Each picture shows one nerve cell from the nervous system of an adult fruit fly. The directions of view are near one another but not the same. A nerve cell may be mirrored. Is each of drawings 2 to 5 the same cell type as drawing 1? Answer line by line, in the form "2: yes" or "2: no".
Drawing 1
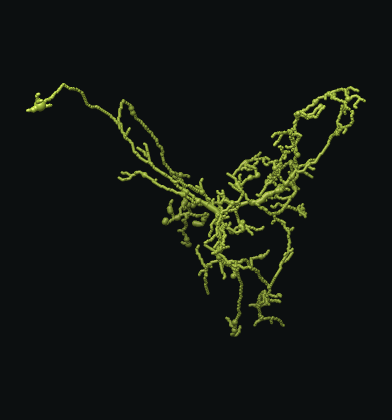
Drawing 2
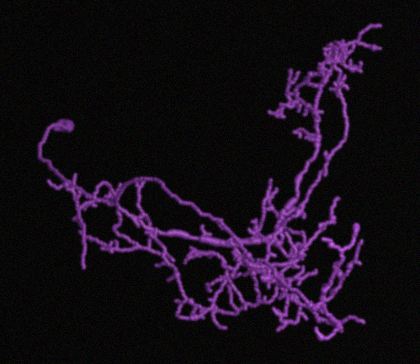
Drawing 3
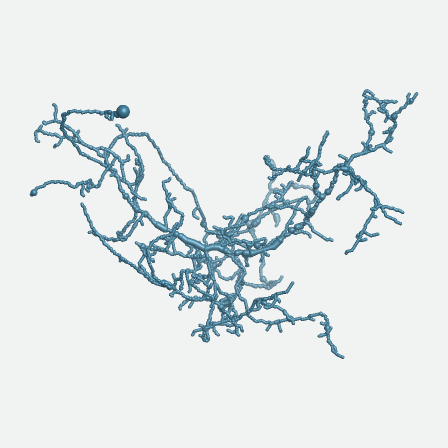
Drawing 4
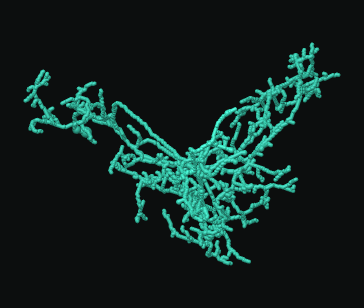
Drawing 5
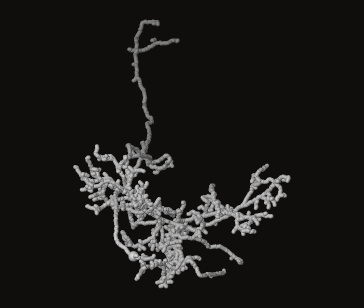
2: no
3: no
4: no
5: no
